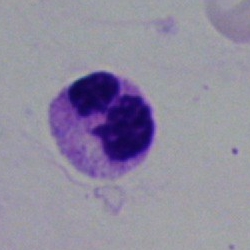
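Segmented neutrophil, the central cell in a stained human bone marrow smear. Its nucleus is divided into two lobes of dark purple, densely clumped chromatin. The lobes lie toward the upper right, leaving most of the cytoplasm on the left and lower side. The cytoplasm has a fine granular texture throughout.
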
